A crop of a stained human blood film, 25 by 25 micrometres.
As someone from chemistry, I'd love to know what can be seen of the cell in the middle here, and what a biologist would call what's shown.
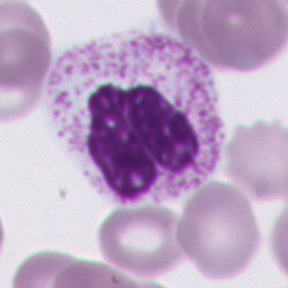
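Notice how a cleft divides the nucleus into two lobes lying side by side. The chromatin in those lobes is dense, dark purple and clumped. Around them, the cytoplasm is scattered with many coarse purple granules, which stay mainly in the cytoplasm and leave the nucleus in view. The cell is a segmented neutrophil.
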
